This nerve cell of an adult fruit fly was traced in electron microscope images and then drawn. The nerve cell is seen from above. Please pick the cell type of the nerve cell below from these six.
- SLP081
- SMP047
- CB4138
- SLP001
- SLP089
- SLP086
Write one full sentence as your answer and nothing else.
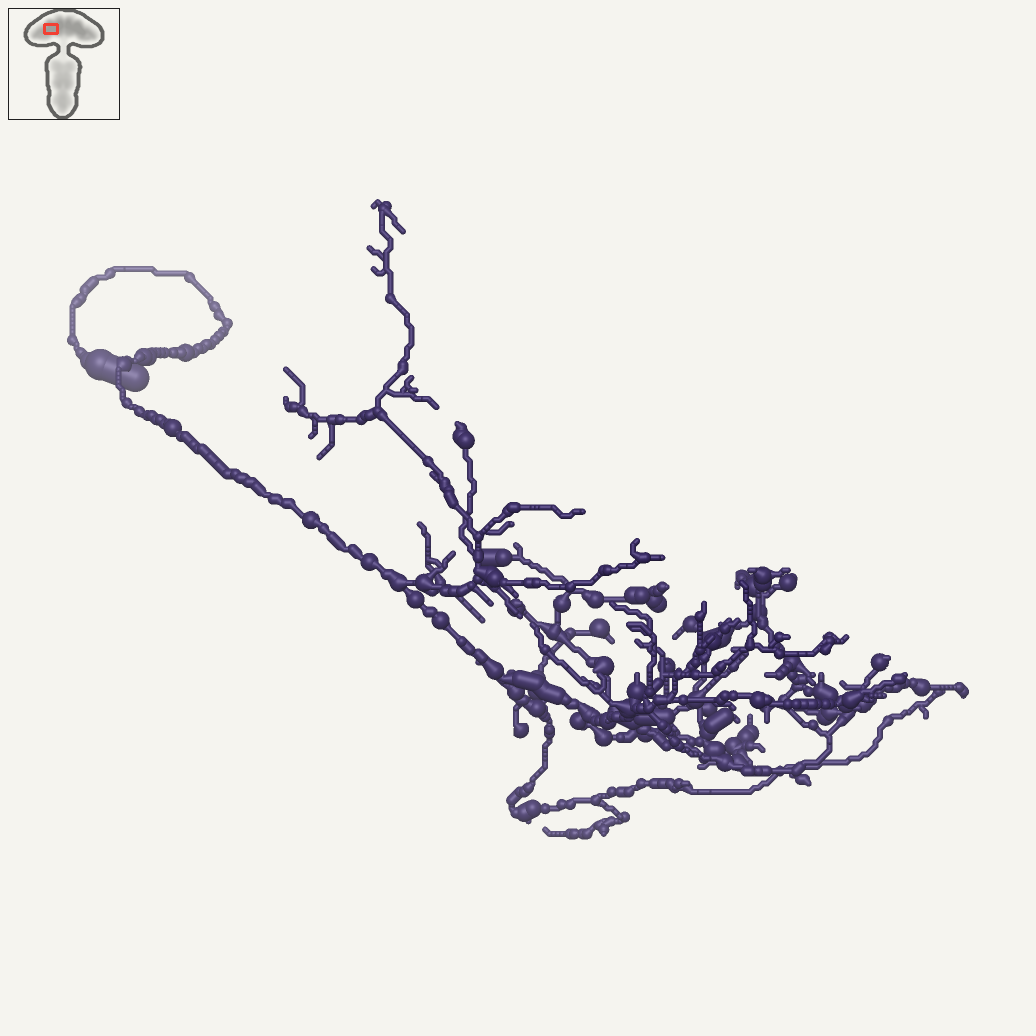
The cell type held by this nerve cell is SLP001.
